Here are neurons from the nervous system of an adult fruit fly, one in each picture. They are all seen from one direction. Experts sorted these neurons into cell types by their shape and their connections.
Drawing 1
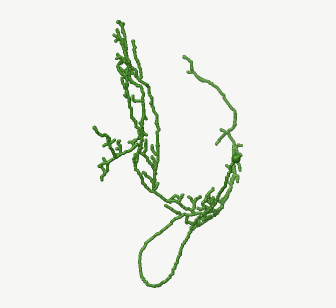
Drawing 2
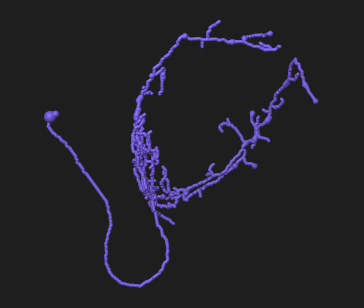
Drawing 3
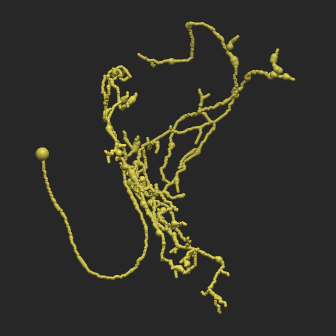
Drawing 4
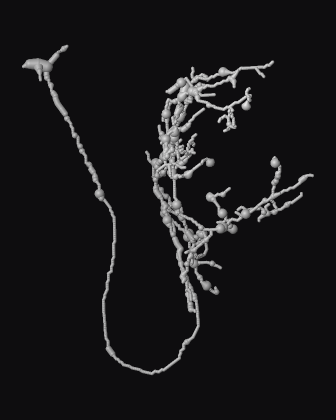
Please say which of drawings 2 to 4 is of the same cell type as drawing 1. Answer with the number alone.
2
